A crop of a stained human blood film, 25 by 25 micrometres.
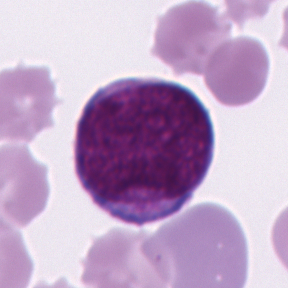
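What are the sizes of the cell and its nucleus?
The cell is about 13 micrometres across; the nucleus, round in outline, is about 12 micrometres across and fills about 80% of the cell's area.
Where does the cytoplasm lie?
The nucleus sits toward the top of the smooth, round cell, so the cytoplasm forms only a narrow crescent at the lower edge.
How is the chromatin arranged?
It is finely stippled, not clumped into coarse blocks.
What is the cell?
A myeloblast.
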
